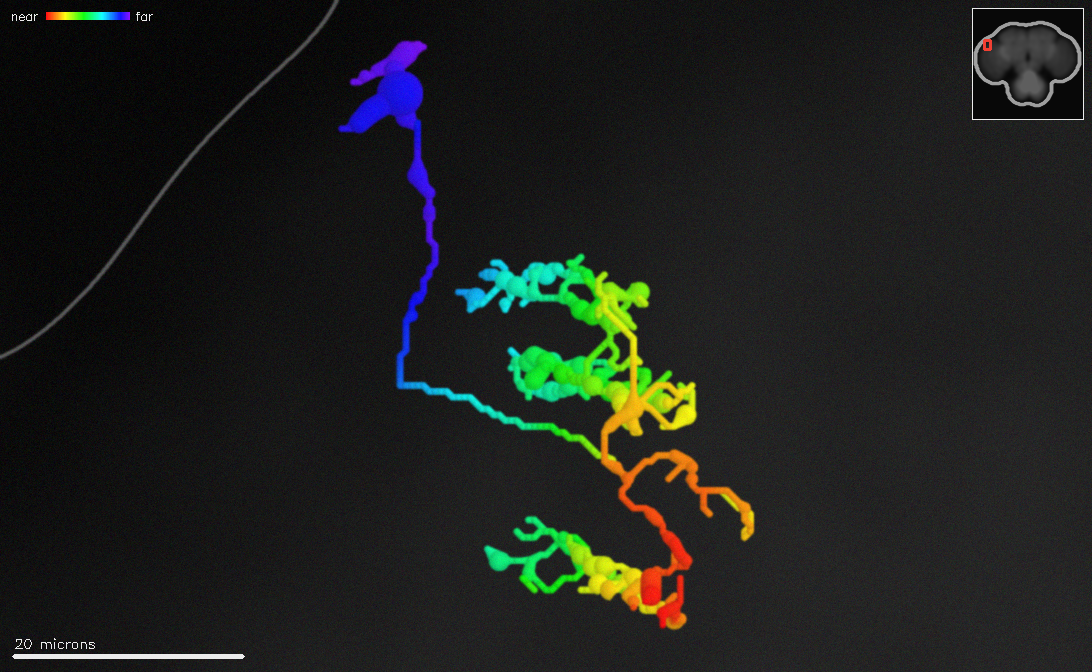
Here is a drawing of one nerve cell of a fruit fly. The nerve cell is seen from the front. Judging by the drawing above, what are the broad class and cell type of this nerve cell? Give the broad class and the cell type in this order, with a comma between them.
optic-lobe intrinsic neuron, Lai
